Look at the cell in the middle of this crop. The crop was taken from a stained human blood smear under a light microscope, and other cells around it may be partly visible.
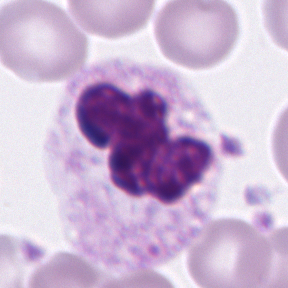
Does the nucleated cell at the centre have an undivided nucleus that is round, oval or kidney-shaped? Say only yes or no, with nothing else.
No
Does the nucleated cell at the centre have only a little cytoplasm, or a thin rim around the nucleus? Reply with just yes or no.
No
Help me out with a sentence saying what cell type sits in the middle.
The cell marked by its central position in the crop is a segmented neutrophil.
